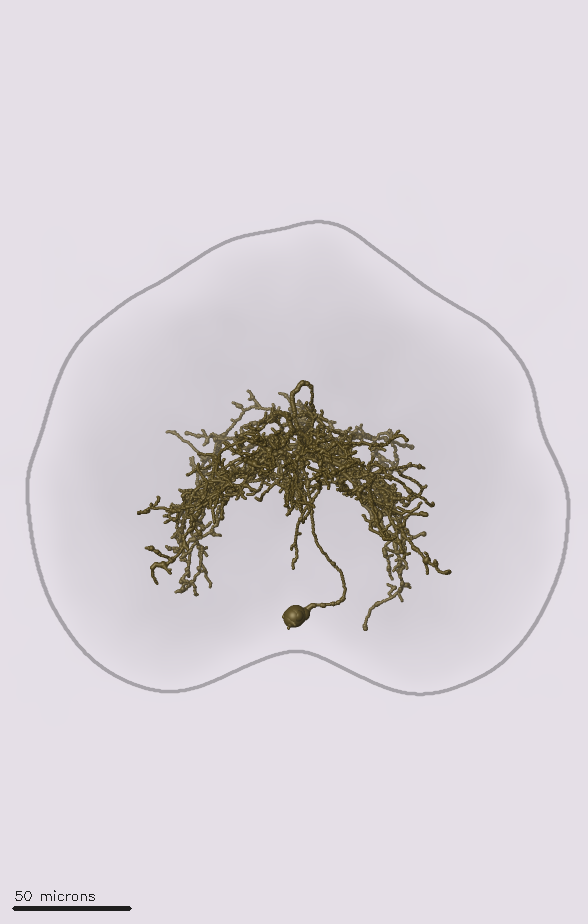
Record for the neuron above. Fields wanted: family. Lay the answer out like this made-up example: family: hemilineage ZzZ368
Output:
family: hemilineage 27X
